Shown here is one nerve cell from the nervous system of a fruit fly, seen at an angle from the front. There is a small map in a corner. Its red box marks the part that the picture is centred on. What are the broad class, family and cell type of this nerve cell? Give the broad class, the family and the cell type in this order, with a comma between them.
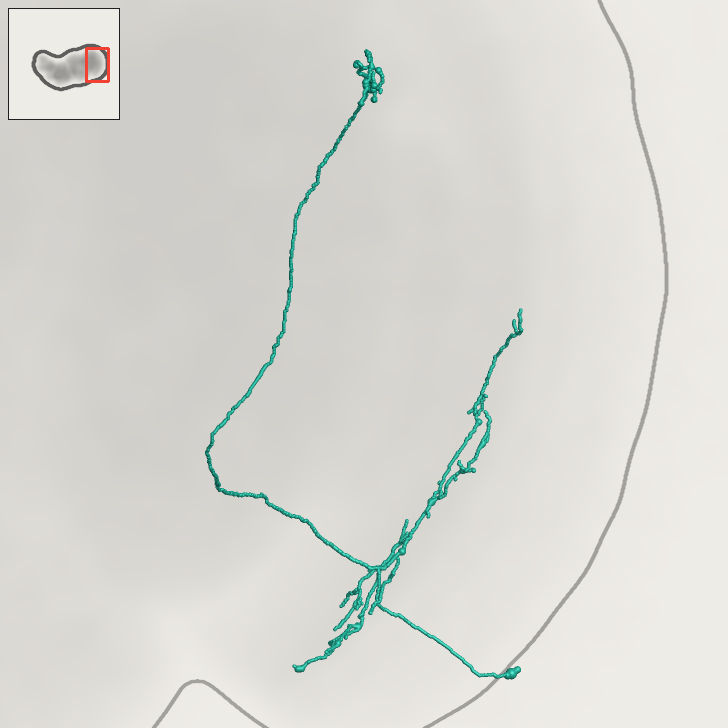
visual projection neuron, MeTu, MeTu4d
